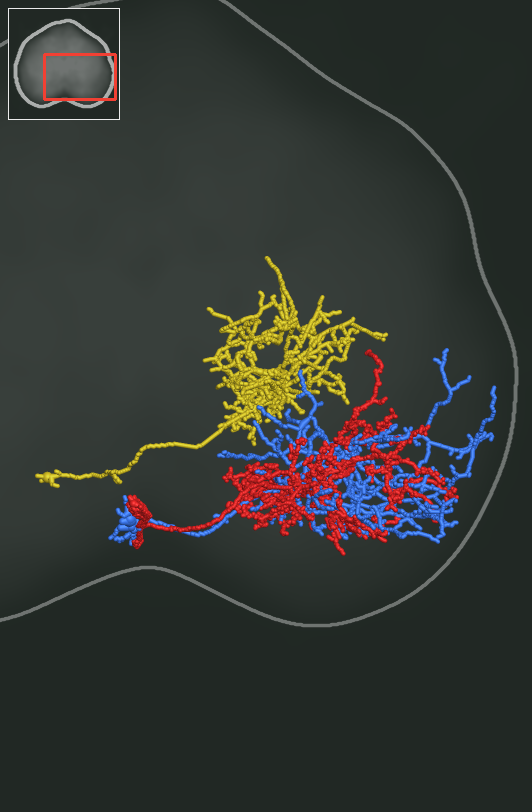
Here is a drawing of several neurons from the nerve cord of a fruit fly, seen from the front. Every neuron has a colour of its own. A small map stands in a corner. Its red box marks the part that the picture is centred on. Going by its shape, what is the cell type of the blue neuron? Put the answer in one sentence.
The cell type is IN13B010.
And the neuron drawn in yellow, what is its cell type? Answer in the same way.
The cell type is IN13B044.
